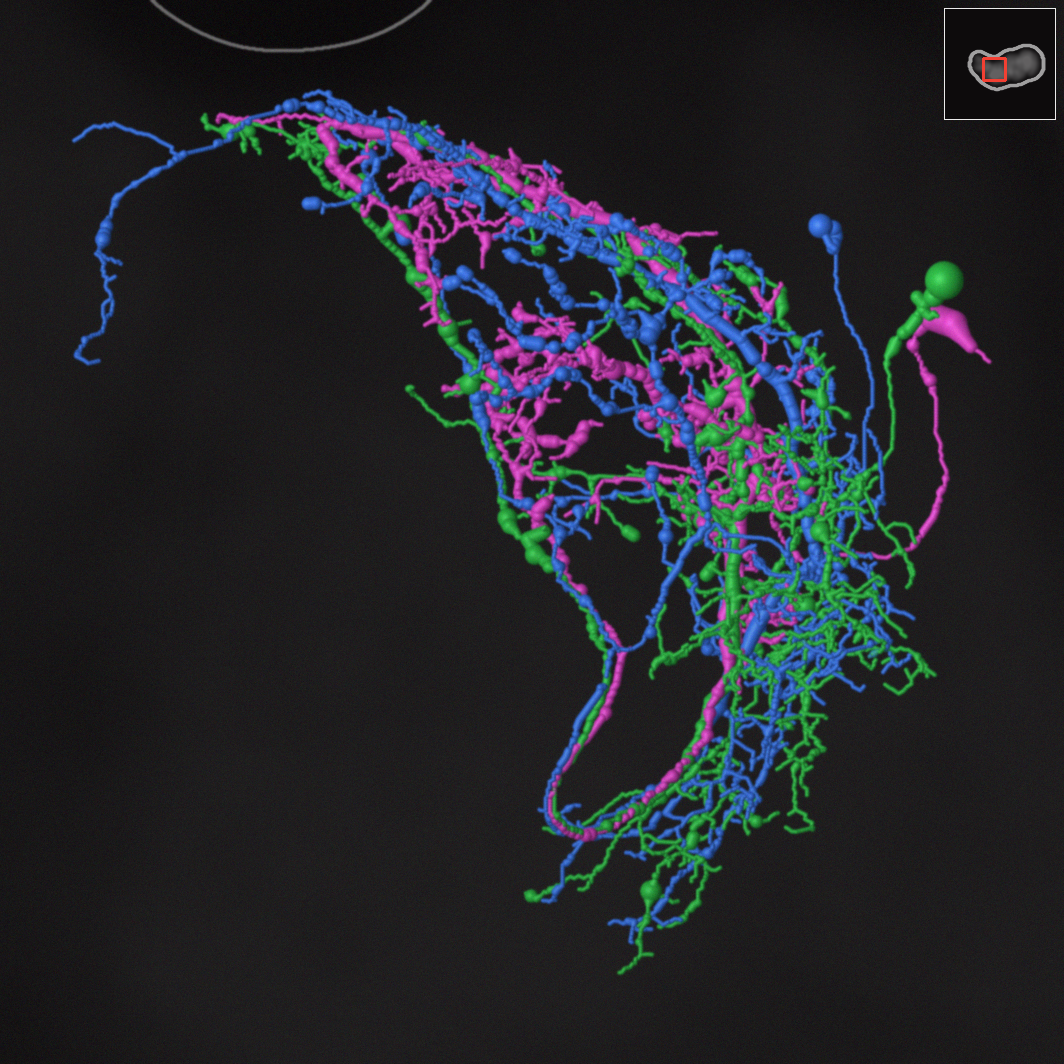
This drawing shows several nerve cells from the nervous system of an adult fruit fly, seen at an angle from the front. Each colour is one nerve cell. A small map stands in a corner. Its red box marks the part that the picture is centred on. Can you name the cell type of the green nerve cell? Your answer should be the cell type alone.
IN17A049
